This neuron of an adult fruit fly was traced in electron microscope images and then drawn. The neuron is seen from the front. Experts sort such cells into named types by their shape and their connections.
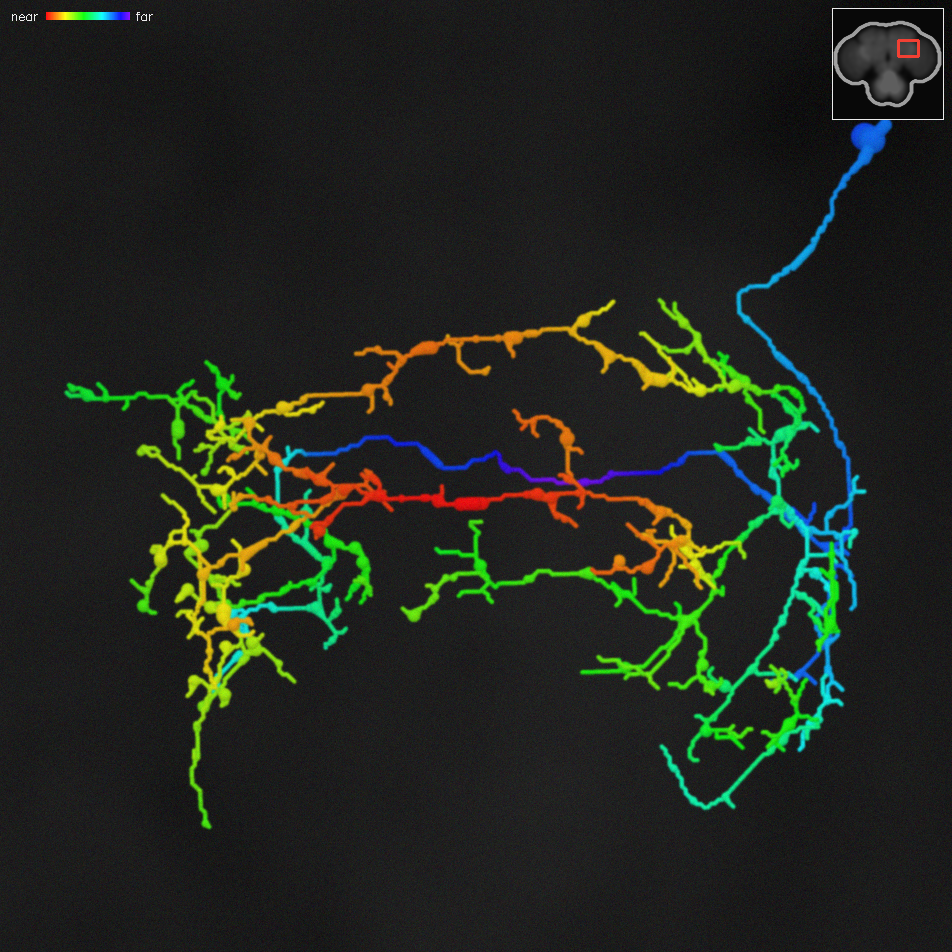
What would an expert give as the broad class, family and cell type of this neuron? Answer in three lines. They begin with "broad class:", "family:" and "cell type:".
broad class: central-brain intrinsic neuron
family: hemilineage VLPl4_anterior
cell type: AVLP394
